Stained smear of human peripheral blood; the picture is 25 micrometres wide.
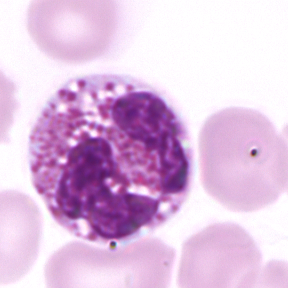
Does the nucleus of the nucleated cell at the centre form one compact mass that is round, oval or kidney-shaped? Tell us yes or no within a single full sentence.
No, what the nucleus shows is division into distinct lobes or segments.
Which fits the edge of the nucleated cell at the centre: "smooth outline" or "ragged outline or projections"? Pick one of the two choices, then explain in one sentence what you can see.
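Smooth outline. The cell outline is round and smooth.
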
